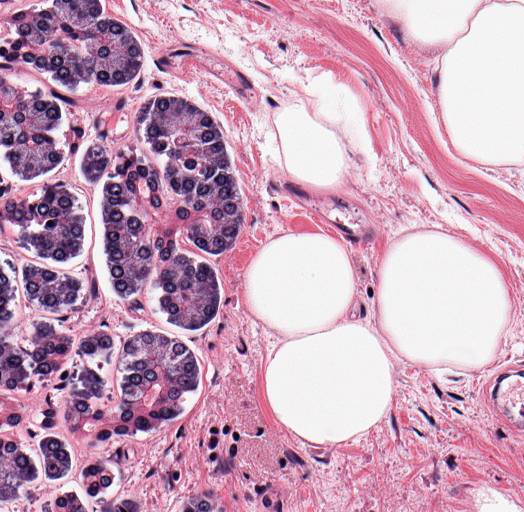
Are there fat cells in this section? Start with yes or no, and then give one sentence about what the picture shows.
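Yes. Closely packed glandular acini fill the left half of the field, while fat and fibrous connective tissue occupy the right half.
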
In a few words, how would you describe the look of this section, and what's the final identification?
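Acini: rounded clusters of pyramidal cells, small inconspicuous central lumina. Nuclei round, dark, toward cell bases. Cytoplasm purple, finely granular. Dense pink collagen band crossing upper right corner obliquely. Tissue: pancreas.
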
